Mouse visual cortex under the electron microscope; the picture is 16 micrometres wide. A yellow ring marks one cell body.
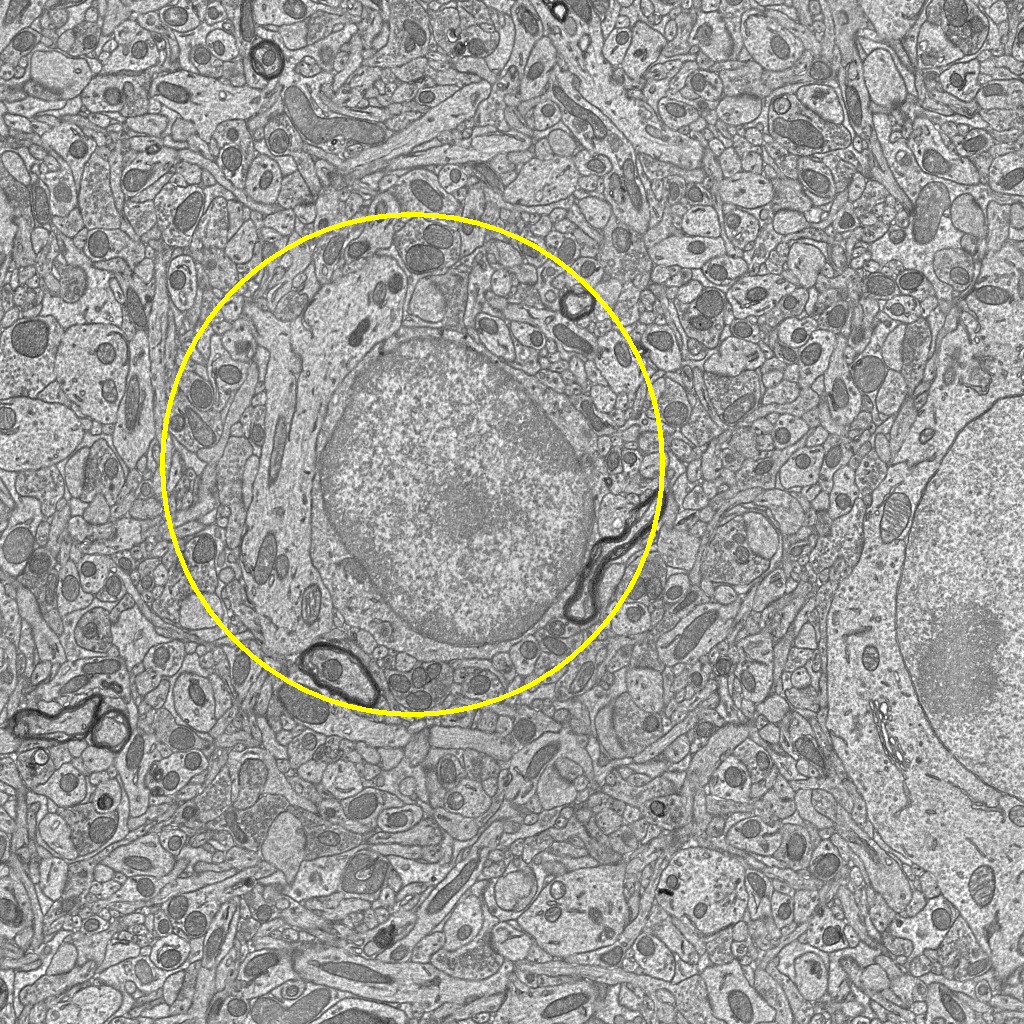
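Oligodendrocyte, the marked cell in an electron micrograph of mouse visual cortex. Its nuclear envelope runs smoothly, with no deep infoldings. A broad process leaves the cell body toward the upper left. A few dark mitochondria lie in the cytoplasm above the nucleus, and no large dense granular bodies are present in the cytoplasm.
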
